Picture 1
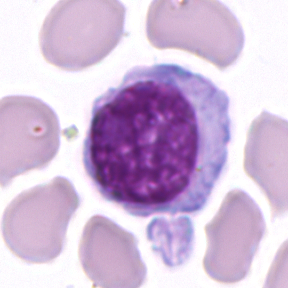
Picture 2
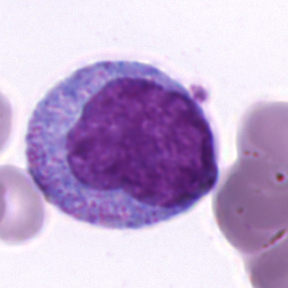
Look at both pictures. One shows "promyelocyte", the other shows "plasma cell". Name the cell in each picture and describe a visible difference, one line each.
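Picture 1: plasma cell. The outer edge of the cytoplasm is slightly irregular and ragged rather than smooth.
Picture 2: promyelocyte. The cell outline is round and smooth.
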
